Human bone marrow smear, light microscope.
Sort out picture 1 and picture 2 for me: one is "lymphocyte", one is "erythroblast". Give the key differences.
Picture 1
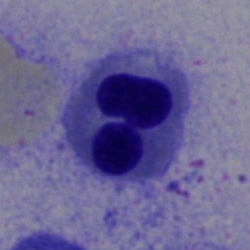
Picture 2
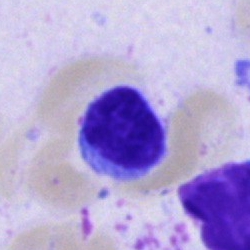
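In the first picture you have an erythroblast, and in the second a lymphocyte. Begin with the chromatin: in the erythroblast it is dense and very dark purple, showing little visible texture, and no nucleoli are visible in either nuclear mass. In the lymphocyte the chromatin is dark purple and densely condensed as well.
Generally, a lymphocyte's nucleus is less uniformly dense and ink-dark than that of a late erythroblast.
Now the cytoplasm: the erythroblast's is pale greyish blue, while the lymphocyte's is only a scant rim around a nucleus that fills most of the cell, and it shows no granules.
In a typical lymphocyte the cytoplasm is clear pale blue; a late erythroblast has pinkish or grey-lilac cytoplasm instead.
Lastly, the outlines: the erythroblast is roughly rounded with slightly irregular edges, whereas the lymphocyte's outline is smooth, without surface projections.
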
